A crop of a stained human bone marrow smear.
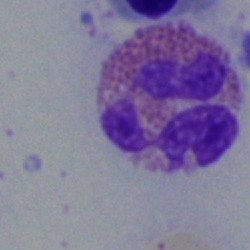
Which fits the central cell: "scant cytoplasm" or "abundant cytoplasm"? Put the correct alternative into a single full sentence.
The cell's cytoplasm around its nucleus is ample.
